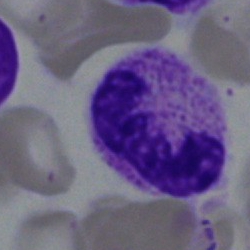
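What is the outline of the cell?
A smooth oval.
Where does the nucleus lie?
Along the left and lower edges.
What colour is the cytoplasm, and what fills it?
Pale pinkish-lilac, filled with fine purple granules.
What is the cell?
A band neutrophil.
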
